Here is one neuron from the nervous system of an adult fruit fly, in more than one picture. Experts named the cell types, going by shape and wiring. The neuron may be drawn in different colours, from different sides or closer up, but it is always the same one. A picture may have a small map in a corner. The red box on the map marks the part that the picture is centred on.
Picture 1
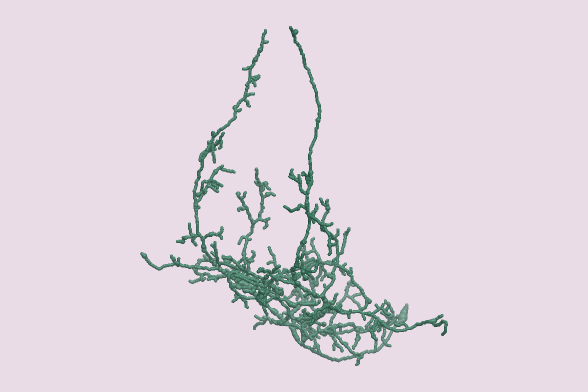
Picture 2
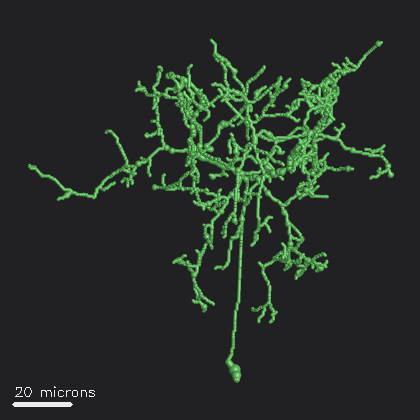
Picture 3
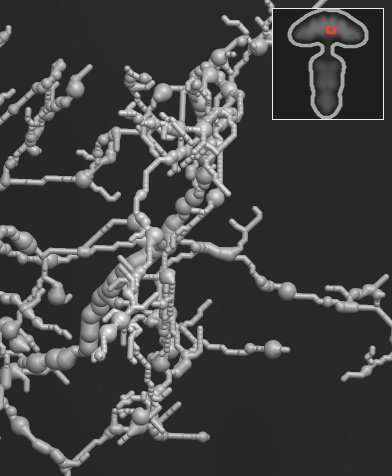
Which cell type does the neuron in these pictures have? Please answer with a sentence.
The cell type is GNG602.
